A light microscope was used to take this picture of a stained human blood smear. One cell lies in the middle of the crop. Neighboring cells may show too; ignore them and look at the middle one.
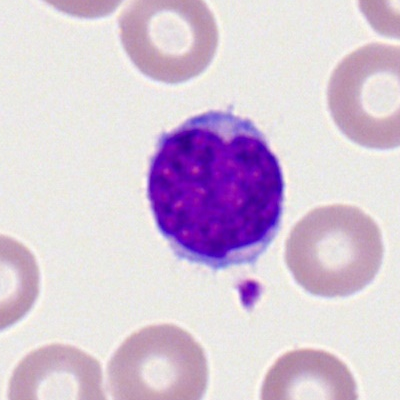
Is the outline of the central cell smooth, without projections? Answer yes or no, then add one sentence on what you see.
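No. The cell edge bears fine, short, irregular projections.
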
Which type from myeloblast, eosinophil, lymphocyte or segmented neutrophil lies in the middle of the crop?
lymphocyte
